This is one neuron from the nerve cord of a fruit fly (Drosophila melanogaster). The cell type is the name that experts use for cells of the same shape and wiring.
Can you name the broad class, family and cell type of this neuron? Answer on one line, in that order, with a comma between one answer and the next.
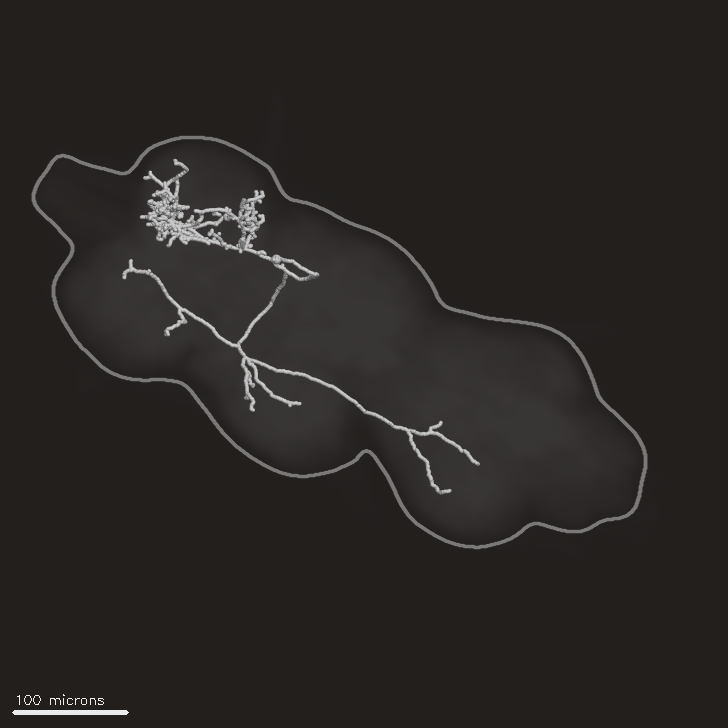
nerve-cord intrinsic neuron, hemilineage 08B, IN08B033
